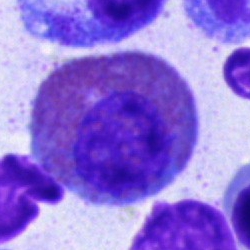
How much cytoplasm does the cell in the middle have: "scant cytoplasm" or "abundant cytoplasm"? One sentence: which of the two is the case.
The cytoplasm forms a broad area around the nucleus.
